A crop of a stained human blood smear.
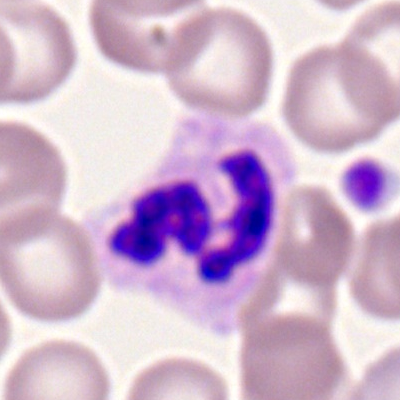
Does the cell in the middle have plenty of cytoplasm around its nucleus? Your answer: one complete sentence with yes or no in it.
Yes, its cytoplasm is plentiful around the nucleus.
